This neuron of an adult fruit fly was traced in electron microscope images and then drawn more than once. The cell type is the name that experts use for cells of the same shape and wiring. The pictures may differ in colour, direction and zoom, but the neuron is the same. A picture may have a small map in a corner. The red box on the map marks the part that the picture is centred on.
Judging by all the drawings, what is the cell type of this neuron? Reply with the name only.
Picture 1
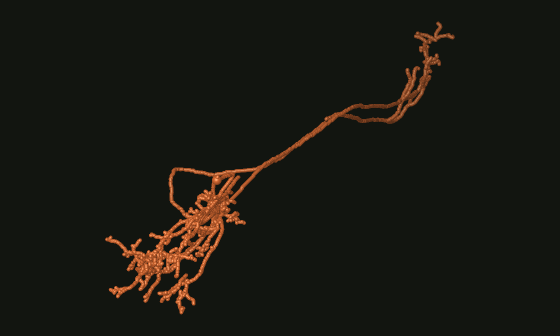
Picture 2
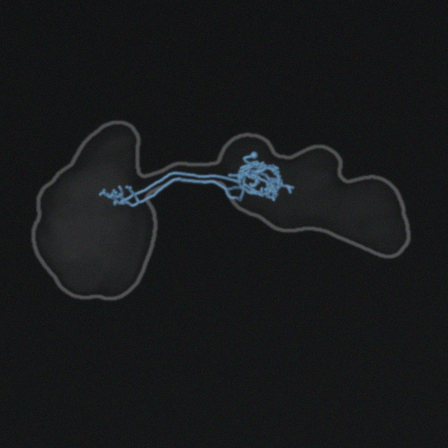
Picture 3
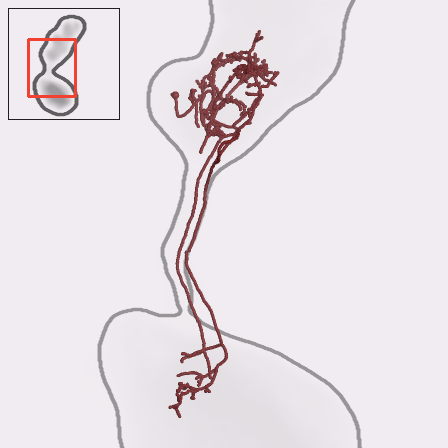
AN02A016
